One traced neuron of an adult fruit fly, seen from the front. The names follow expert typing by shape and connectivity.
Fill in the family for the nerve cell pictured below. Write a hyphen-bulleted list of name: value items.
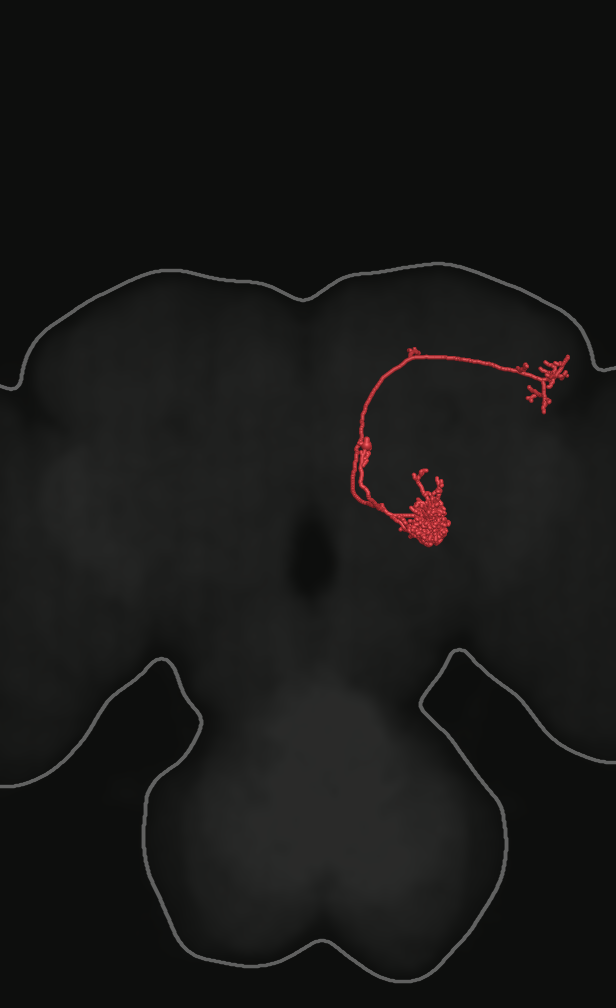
- family: hemilineage ALad1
